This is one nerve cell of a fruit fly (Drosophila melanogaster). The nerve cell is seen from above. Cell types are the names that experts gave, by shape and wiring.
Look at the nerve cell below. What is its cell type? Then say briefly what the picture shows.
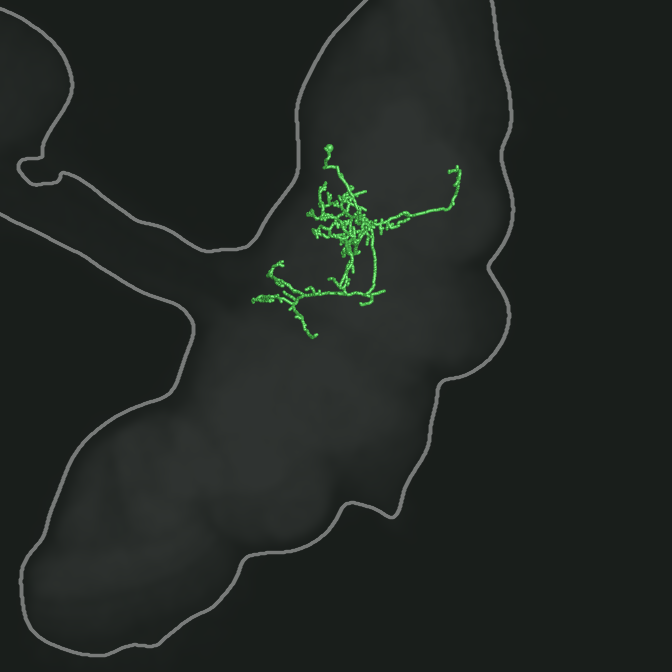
Its cell type is CL143. Its broad class is central-brain intrinsic neuron. It is in the brain and does not reach the nerve cord. In this view it is about as wide as it is tall.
